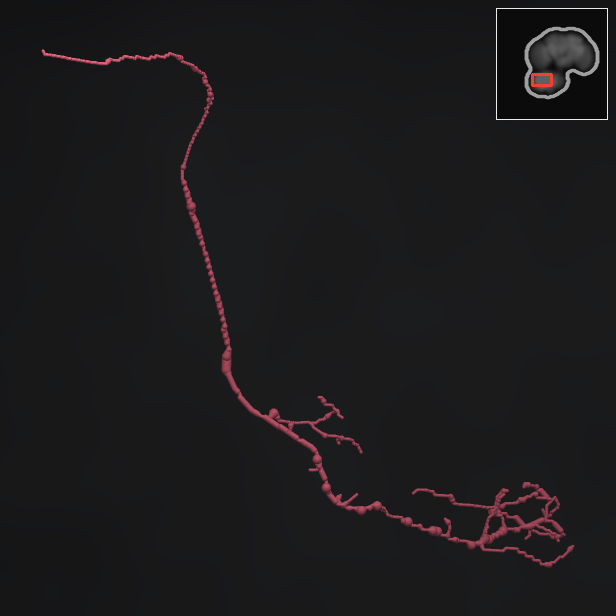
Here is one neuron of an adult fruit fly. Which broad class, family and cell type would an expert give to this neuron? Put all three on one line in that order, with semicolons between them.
sensory neuron entering the nerve cord; class gustatory; WG3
